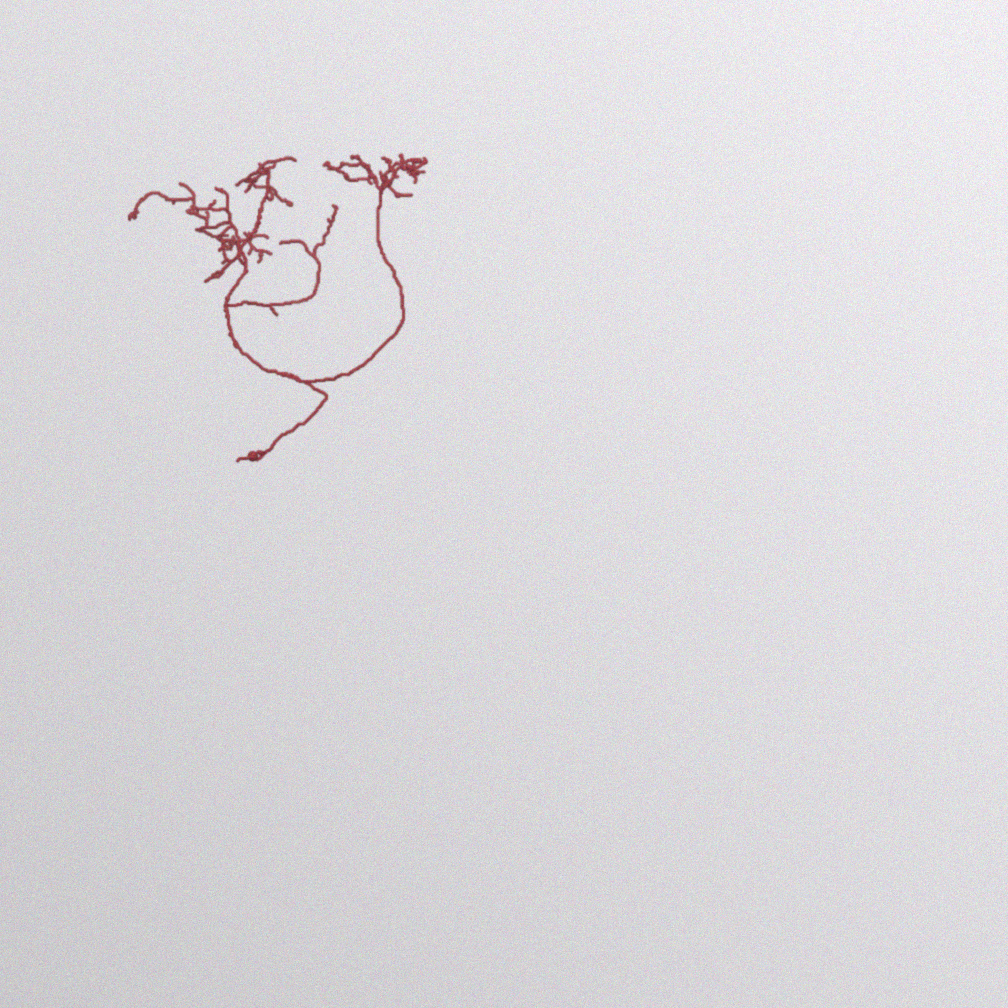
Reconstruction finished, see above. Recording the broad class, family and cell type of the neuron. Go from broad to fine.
central-brain intrinsic neuron; hemilineage CREl1; SMP171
